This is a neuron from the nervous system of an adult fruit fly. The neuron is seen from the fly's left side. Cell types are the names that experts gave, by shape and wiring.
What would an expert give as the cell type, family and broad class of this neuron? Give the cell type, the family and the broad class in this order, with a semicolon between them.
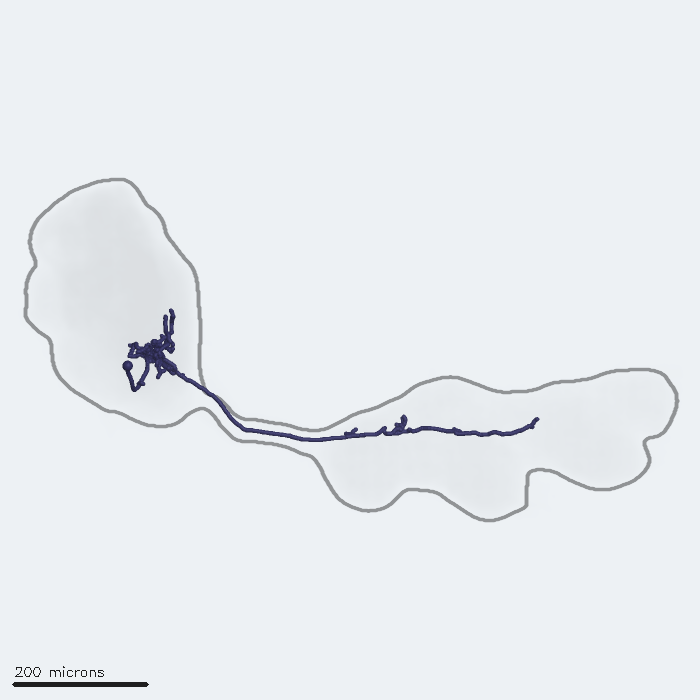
DNge154; hemilineage LB7; descending neuron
